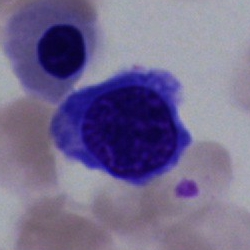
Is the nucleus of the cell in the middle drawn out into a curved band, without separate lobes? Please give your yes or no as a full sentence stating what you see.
No, the nucleus has not been drawn out into a band and is a compact round or oval mass.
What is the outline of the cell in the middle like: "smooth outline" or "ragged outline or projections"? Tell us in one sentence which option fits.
The cell's outline is ragged or frayed, or has projections, blebs or tags.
